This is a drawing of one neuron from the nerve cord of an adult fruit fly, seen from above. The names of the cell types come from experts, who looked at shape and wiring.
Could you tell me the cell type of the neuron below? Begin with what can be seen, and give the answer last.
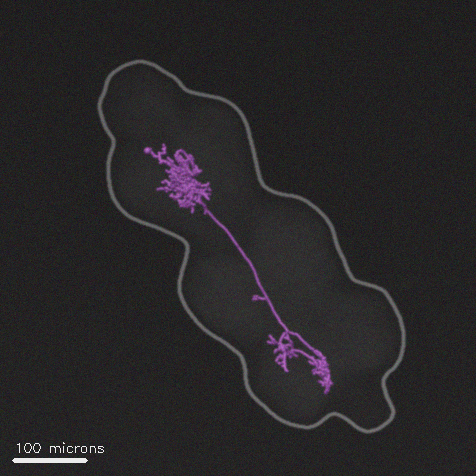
From top to bottom in the picture it spans about 350 microns. In this view it is taller than it is wide. This is a nerve-cord intrinsic neuron. The cell type is INXXX110.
